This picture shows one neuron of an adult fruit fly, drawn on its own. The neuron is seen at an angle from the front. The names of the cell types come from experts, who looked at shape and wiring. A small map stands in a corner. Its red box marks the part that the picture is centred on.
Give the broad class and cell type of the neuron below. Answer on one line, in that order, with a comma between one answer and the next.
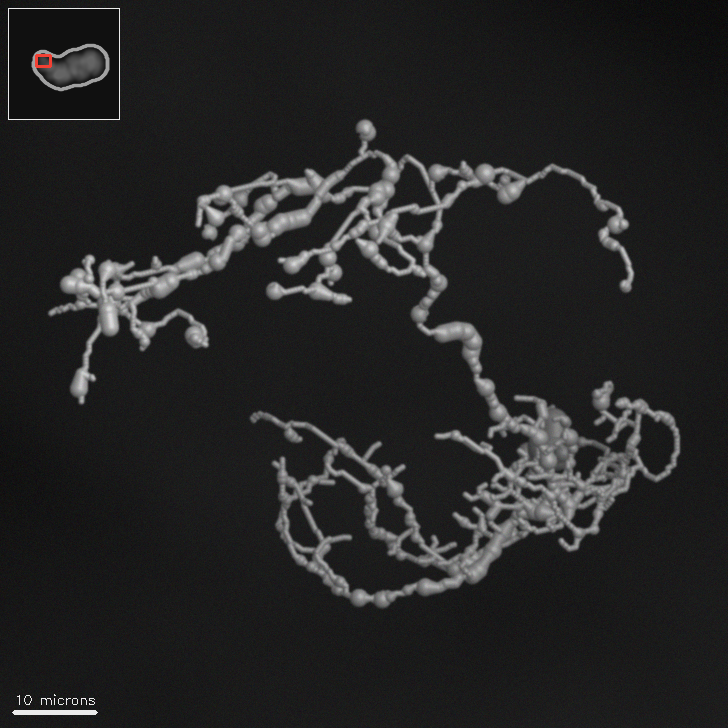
nerve-cord intrinsic neuron, INXXX395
